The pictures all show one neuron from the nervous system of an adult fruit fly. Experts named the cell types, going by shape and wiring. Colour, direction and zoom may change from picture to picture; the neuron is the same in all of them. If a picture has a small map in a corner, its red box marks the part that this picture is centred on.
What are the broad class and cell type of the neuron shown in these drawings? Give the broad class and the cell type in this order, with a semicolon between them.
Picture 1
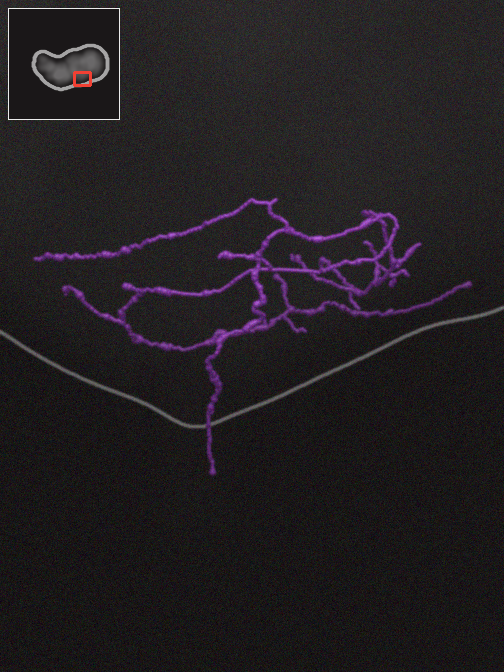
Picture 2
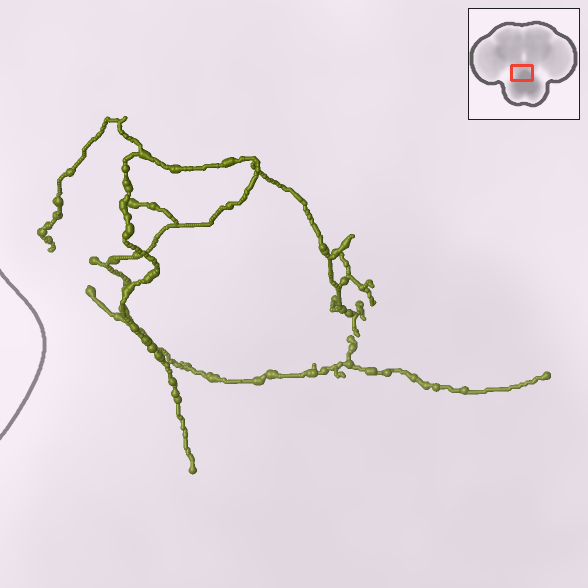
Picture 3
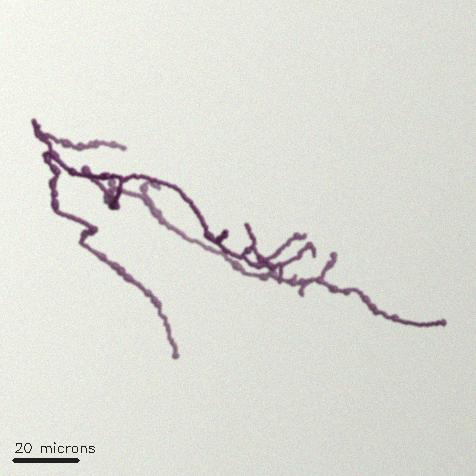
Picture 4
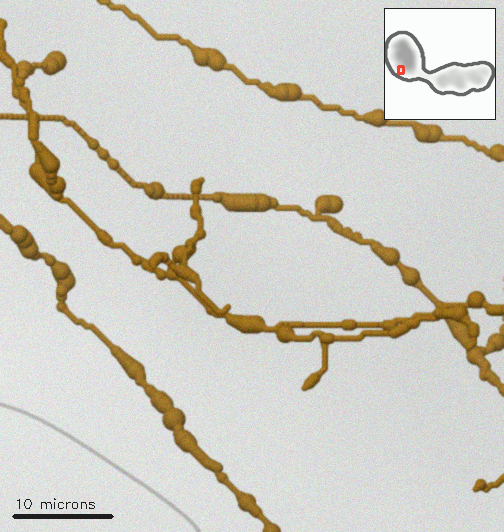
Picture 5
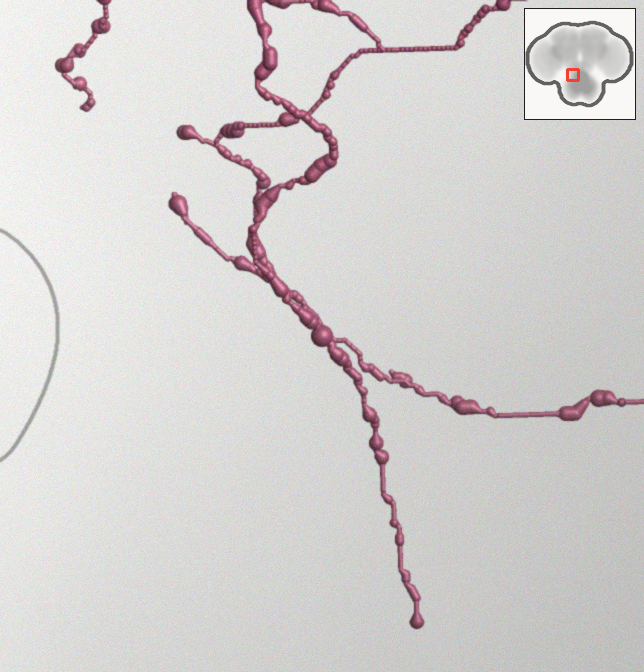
sensory neuron entering the brain; GNG654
